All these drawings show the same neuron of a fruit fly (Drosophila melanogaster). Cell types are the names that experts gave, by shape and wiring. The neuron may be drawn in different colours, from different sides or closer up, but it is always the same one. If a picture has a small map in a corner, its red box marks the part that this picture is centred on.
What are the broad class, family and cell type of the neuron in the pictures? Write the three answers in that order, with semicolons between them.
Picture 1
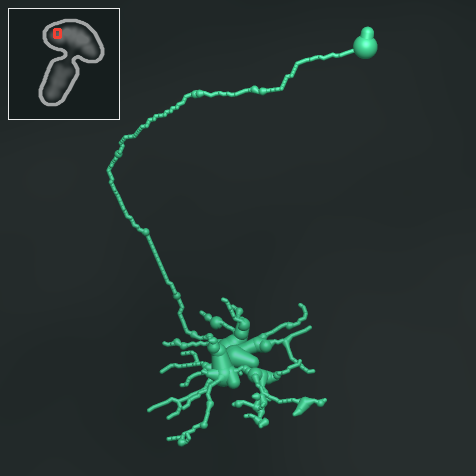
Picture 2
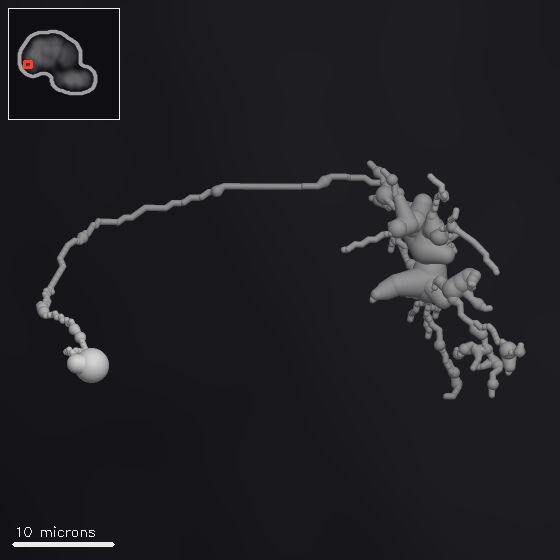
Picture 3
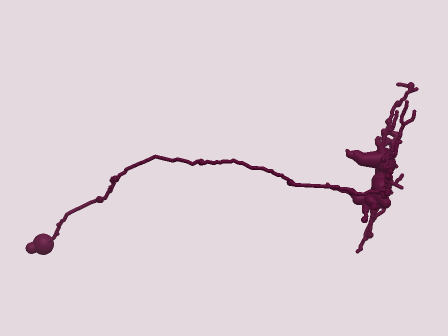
optic-lobe intrinsic neuron; Dm; Dm8b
